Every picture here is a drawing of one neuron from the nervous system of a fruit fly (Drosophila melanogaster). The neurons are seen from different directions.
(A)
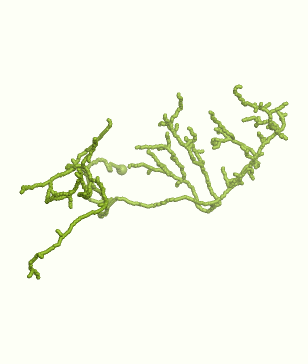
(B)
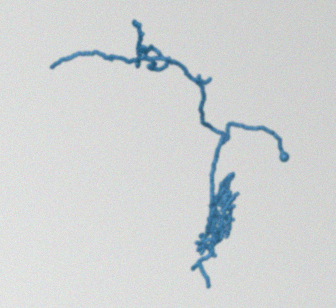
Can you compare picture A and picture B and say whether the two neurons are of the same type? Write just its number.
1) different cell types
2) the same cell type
2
